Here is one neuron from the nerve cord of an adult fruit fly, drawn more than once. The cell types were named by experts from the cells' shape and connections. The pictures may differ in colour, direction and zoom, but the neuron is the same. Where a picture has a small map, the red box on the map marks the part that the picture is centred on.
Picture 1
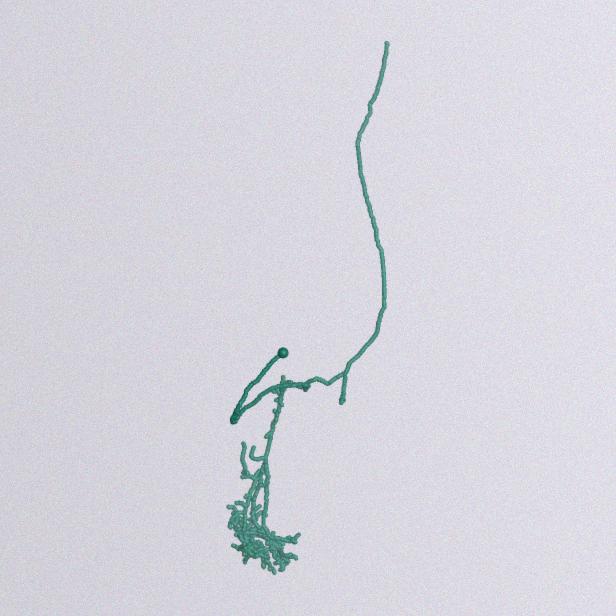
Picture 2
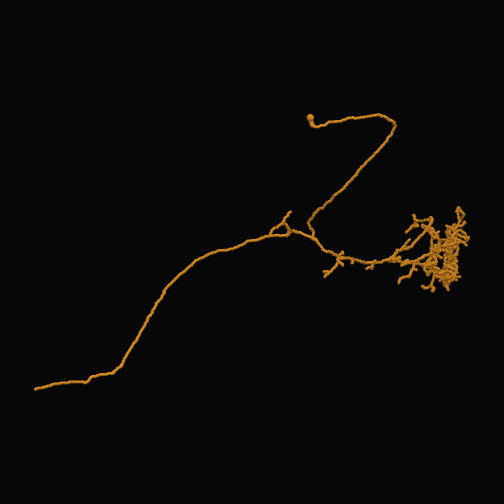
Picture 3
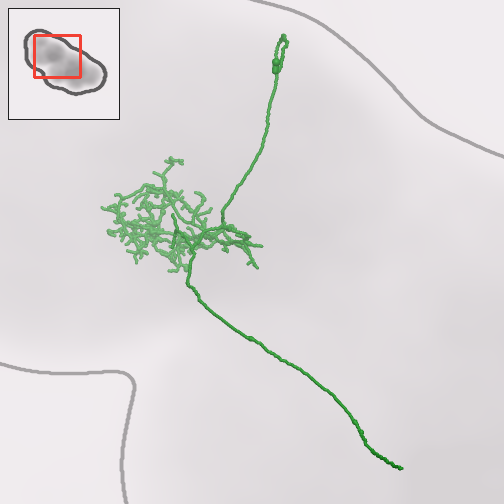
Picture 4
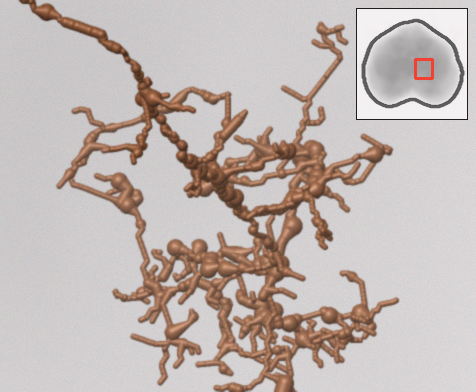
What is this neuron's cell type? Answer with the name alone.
IN23B047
